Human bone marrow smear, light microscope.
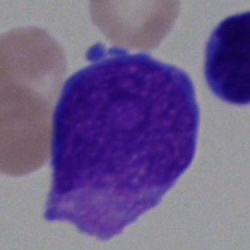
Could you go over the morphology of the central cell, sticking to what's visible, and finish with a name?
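Irregular and somewhat angular, the cell outline is not smoothly round. The nucleus fills most of the cell. The cytoplasm is a paler lilac-purple than the nucleus. A small round bleb projects from the top edge of the cell. This cell is a blast.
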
